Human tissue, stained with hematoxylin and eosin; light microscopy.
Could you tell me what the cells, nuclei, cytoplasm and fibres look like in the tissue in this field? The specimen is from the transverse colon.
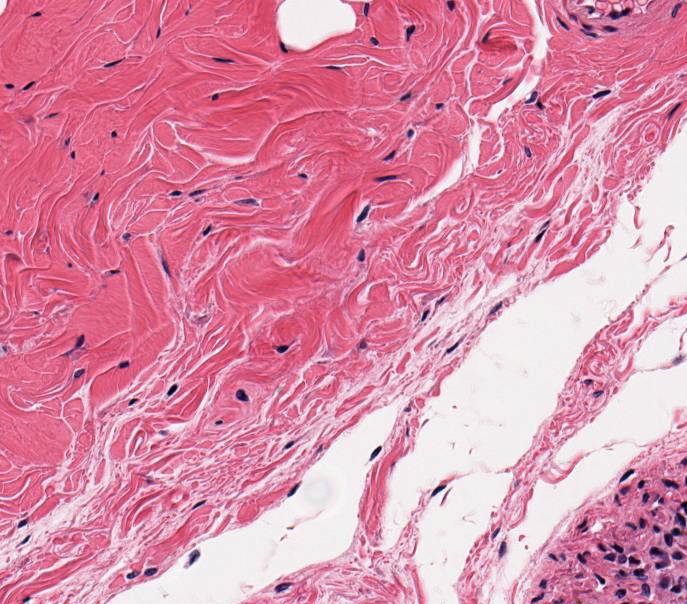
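Dense, thick, wavy pink collagen bundles occupy the upper left and centre, with sparse, dark, spindle-shaped fibroblast nuclei between them. A band from lower left to upper right has thinner, more loosely arranged fibres. The bottom right corner holds a compact cluster of crowded oval nuclei.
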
